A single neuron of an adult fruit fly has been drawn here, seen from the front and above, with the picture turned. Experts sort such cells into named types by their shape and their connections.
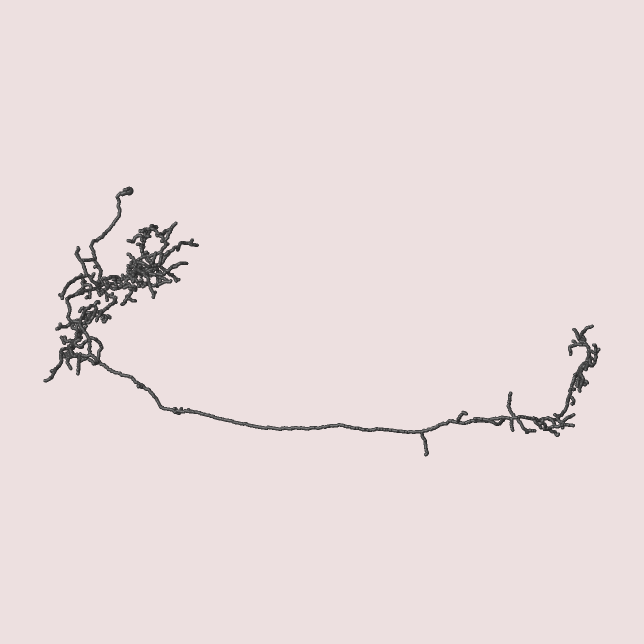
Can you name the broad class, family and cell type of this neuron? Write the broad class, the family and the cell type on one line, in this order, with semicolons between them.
central-brain intrinsic neuron; hemilineage VLPl&p1_lateral; AVLP338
